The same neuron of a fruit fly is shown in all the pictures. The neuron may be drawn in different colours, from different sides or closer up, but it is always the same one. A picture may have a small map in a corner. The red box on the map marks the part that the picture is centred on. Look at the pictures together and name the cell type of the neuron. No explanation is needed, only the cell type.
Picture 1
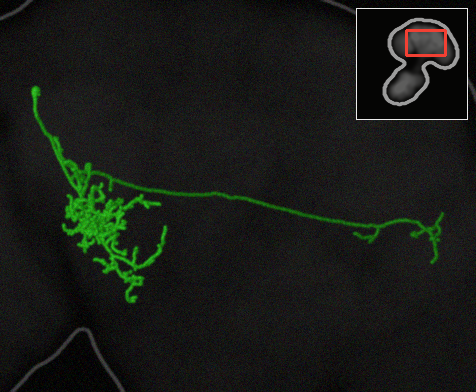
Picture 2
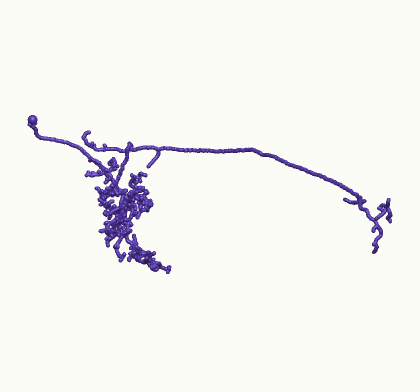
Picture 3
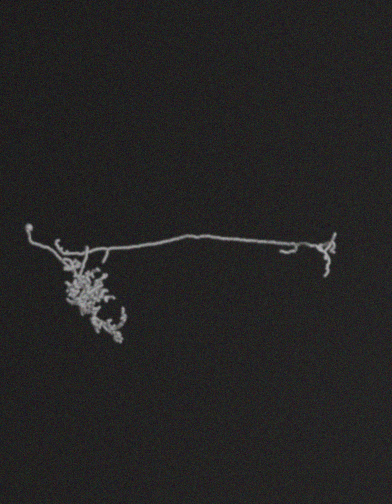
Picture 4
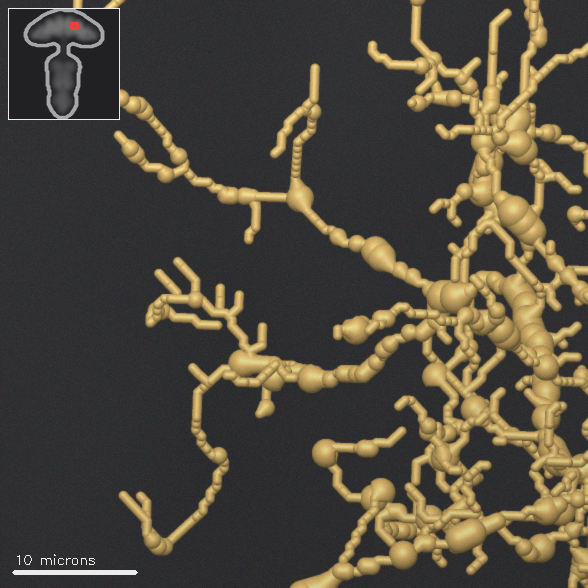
CB3184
